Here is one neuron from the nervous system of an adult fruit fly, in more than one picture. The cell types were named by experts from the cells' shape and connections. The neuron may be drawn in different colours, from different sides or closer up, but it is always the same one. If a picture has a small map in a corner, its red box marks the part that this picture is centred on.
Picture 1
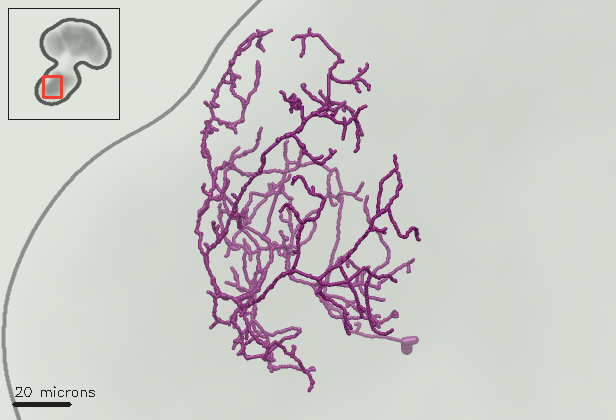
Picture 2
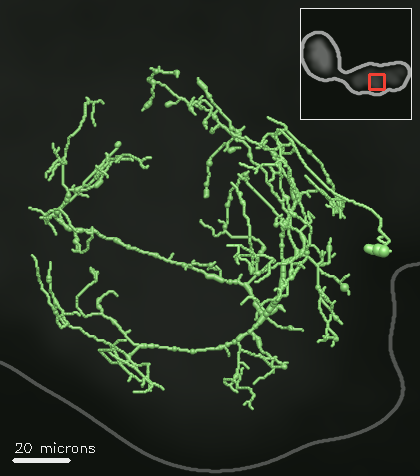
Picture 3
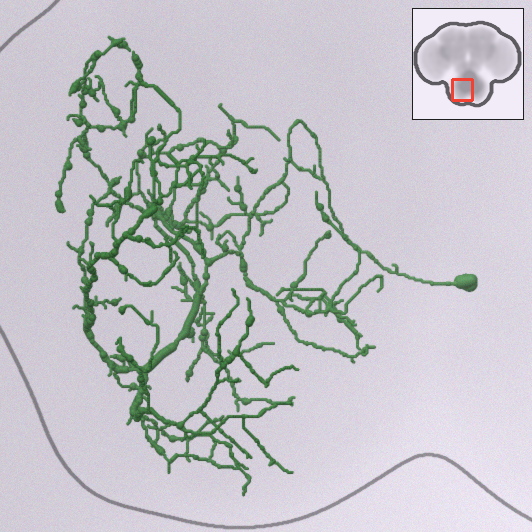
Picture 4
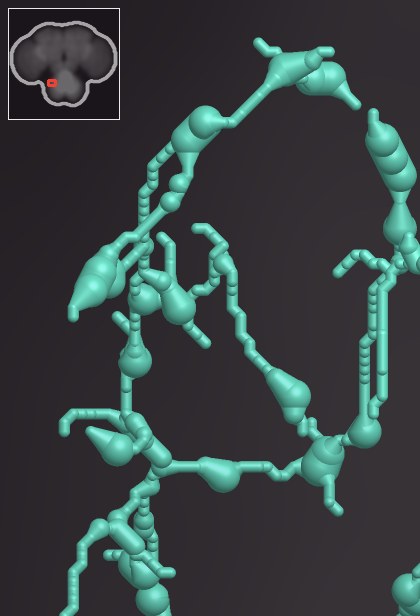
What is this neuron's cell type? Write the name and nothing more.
IN03A060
